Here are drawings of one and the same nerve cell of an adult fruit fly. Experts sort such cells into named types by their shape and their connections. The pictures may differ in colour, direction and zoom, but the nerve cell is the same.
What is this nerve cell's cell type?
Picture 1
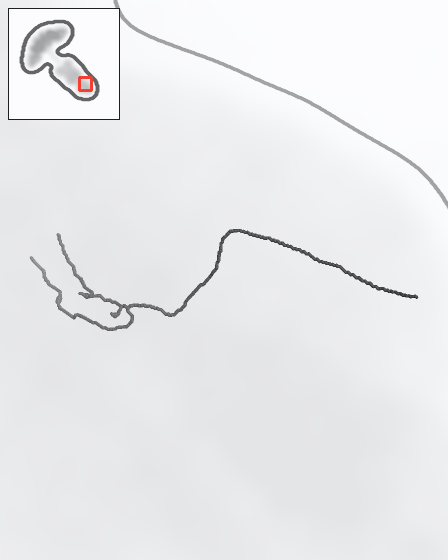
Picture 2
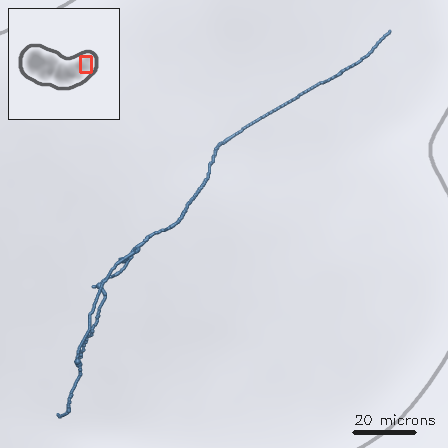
SNxx22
